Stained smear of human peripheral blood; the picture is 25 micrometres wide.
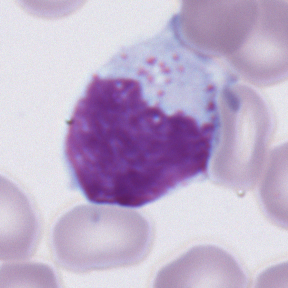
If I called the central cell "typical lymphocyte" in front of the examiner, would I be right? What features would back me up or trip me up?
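Looking at this cell, I see a single unlobed nucleus, about 12 micrometres across, sitting in the lower left part. Its border toward the cytoplasm is irregular and jagged, and the chromatin is dense, dark purple and coarsely clumped. The cytoplasm is pale blue and gathers as a crescent on the upper right side, and in it lie a few scattered red-purple granules.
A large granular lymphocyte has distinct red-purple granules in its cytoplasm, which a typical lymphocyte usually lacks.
Those granules, then, speak for large granular lymphocyte and against typical lymphocyte.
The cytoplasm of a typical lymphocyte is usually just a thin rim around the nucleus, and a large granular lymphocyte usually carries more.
Here the cytoplasm sits as a crescent off to one side rather than as a thin rim all round, which again leans away from typical lymphocyte. So typical lymphocyte doesn't fit; I'd call this cell a large granular lymphocyte.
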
